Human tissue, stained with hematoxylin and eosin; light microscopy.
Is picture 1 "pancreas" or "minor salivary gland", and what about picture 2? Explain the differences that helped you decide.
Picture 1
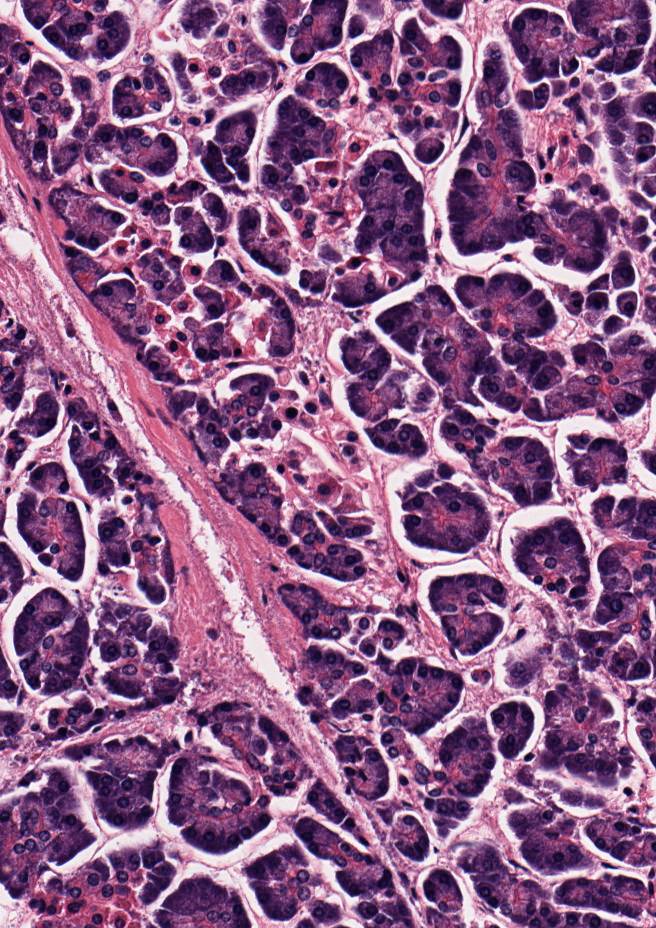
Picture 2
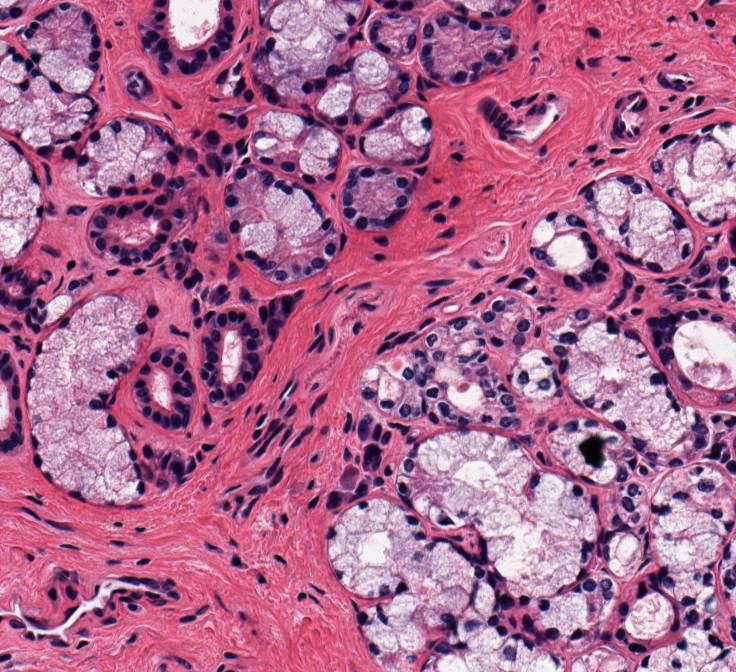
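So, the pancreas is picture 1 and the minor salivary gland picture 2. In picture 1, small rounded acini packed closely on both sides of the band have deep purple, strongly basophilic cytoplasm. Many acini show a paler pink apical zone at the centre, surrounded by darker purple cell bases, with round dark nuclei toward the outer edge. Picture 2 is different: most acini are filled with pale, foamy, grey-violet cytoplasm, with dark, flattened nuclei pressed against the cell bases.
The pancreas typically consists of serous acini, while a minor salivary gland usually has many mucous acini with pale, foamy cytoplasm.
Right of centre, a cluster of smaller cells with darker, more granular cytoplasm and round nuclei lies among the pale acini, and a dense fibrous band running from lower left to upper right separates the lobules.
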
